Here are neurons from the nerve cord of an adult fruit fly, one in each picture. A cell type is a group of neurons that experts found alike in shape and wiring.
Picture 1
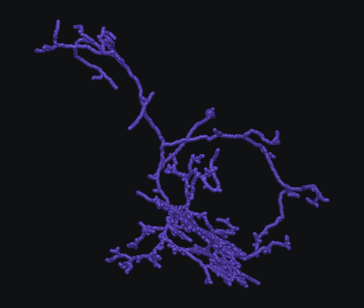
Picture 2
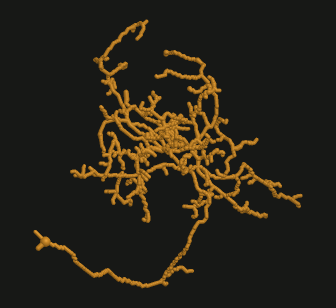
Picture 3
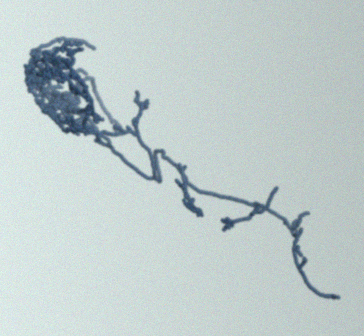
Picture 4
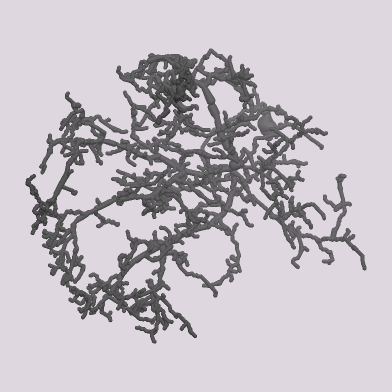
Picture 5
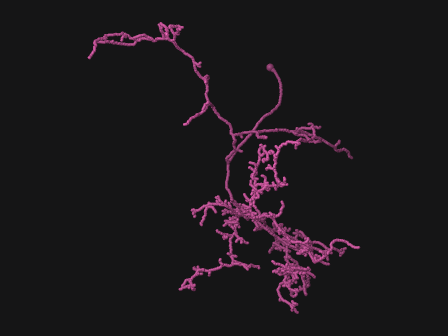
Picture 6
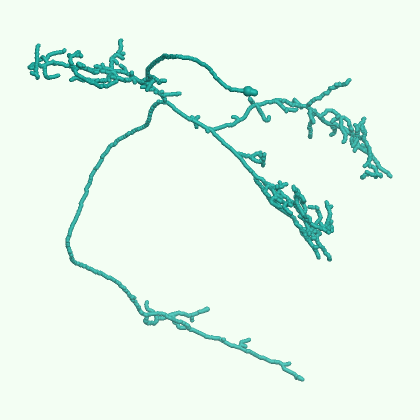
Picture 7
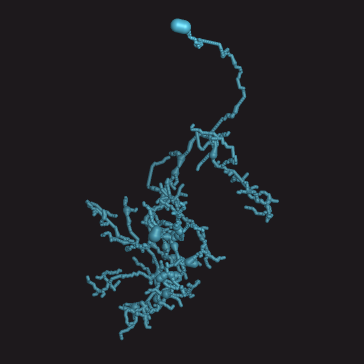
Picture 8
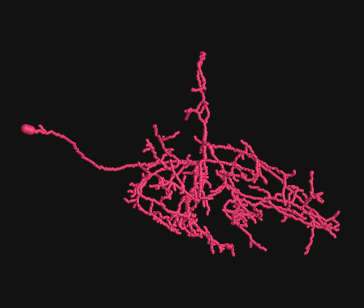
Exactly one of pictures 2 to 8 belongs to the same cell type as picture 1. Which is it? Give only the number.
5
